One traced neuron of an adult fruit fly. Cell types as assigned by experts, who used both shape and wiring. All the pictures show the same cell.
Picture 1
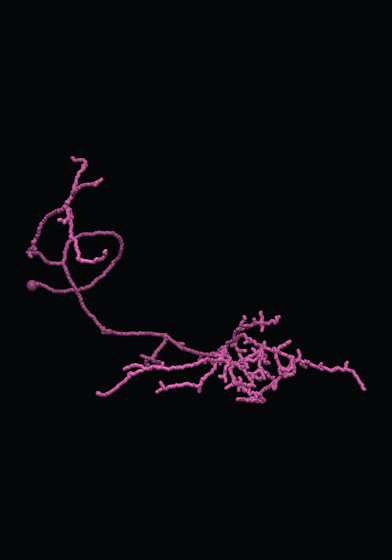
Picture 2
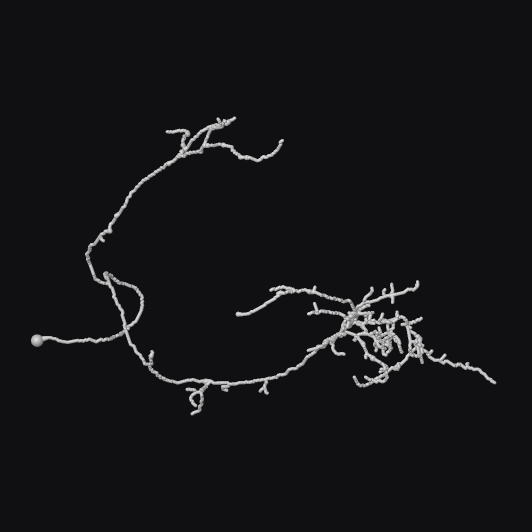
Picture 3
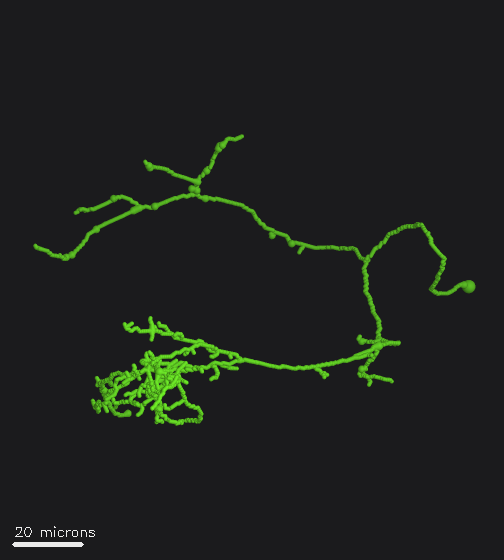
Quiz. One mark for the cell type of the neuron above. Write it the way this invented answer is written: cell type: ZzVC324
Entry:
cell type: IN03A094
